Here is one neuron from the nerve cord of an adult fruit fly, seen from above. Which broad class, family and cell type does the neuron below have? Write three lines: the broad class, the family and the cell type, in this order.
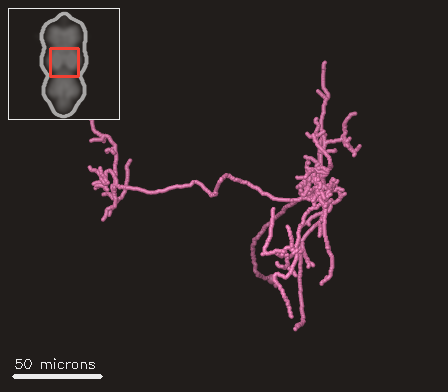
nerve-cord intrinsic neuron
hemilineage 06A
IN06A040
